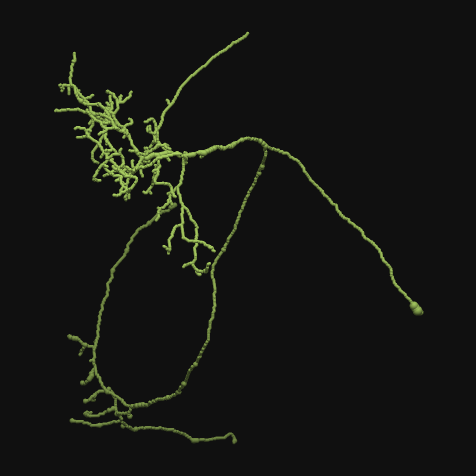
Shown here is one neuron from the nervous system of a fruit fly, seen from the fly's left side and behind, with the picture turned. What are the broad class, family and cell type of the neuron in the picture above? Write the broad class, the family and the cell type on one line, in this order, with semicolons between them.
central-brain intrinsic neuron; hemilineage DM6_central1; CB2585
